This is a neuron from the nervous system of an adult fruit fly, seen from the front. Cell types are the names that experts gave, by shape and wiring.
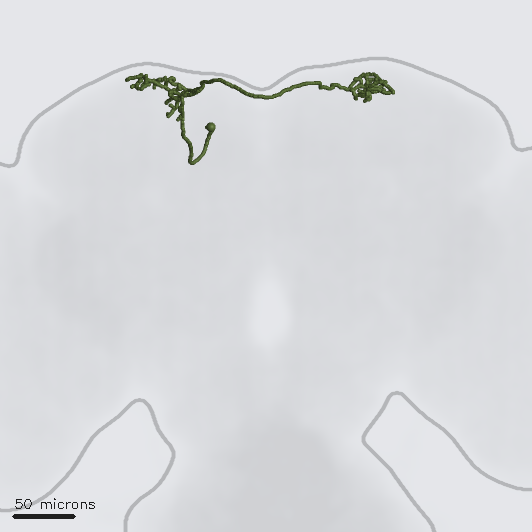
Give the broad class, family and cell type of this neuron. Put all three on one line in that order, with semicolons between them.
central-brain intrinsic neuron; hemilineage DM6_dorso_lateral; SLP405_a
